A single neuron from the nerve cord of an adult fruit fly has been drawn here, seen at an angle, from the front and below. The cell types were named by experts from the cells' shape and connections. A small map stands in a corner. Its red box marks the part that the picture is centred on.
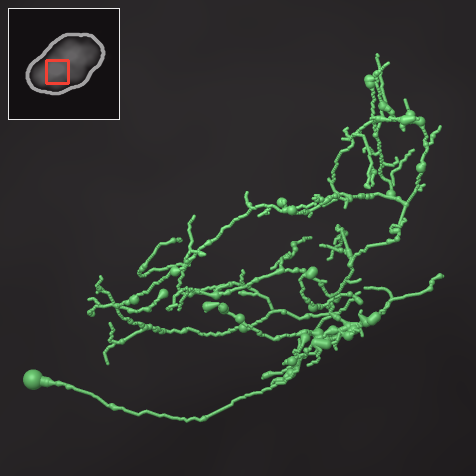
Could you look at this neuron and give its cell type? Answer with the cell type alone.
IN01B080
